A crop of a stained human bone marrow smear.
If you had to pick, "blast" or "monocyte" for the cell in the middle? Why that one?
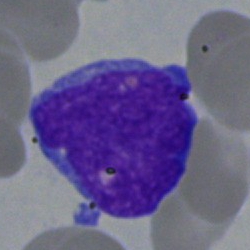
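Blast. Deciding feature: cytoplasm only a thin deep blue rim, nucleus filling nearly the whole cell.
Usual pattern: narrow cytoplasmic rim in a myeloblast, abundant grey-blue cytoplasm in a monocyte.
Also noted: outline irregular, roughly triangular; chromatin fine, evenly dispersed, no coarse clumps.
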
